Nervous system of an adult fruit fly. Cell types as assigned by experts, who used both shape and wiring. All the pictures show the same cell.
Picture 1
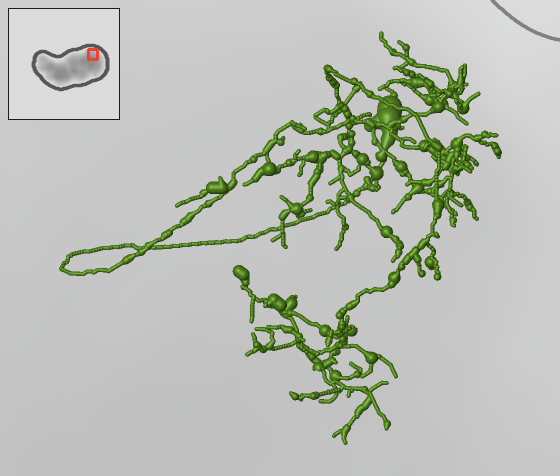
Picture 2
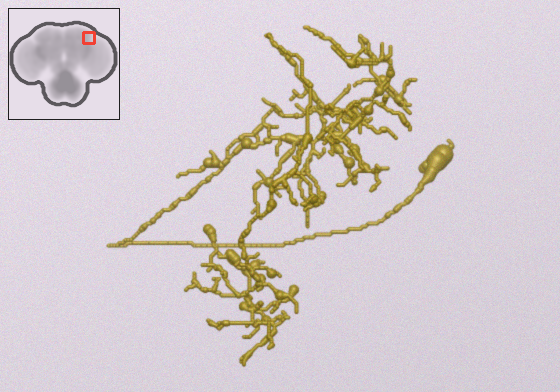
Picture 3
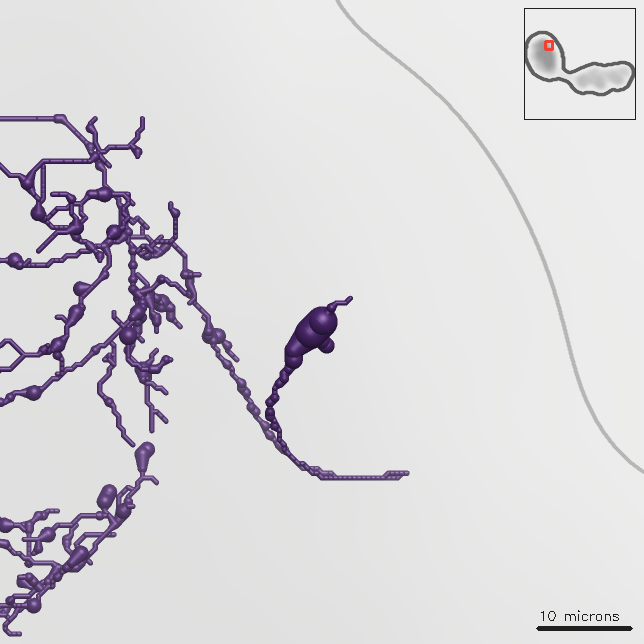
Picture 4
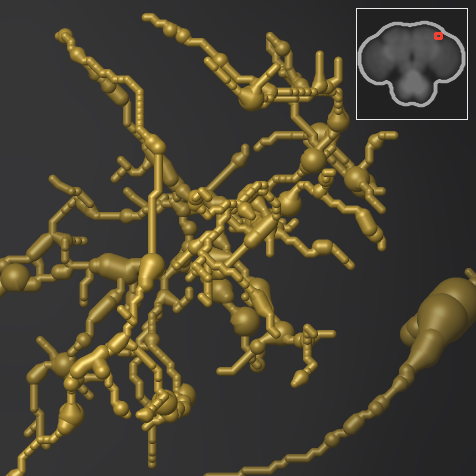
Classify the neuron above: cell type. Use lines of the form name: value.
cell type: CB4114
